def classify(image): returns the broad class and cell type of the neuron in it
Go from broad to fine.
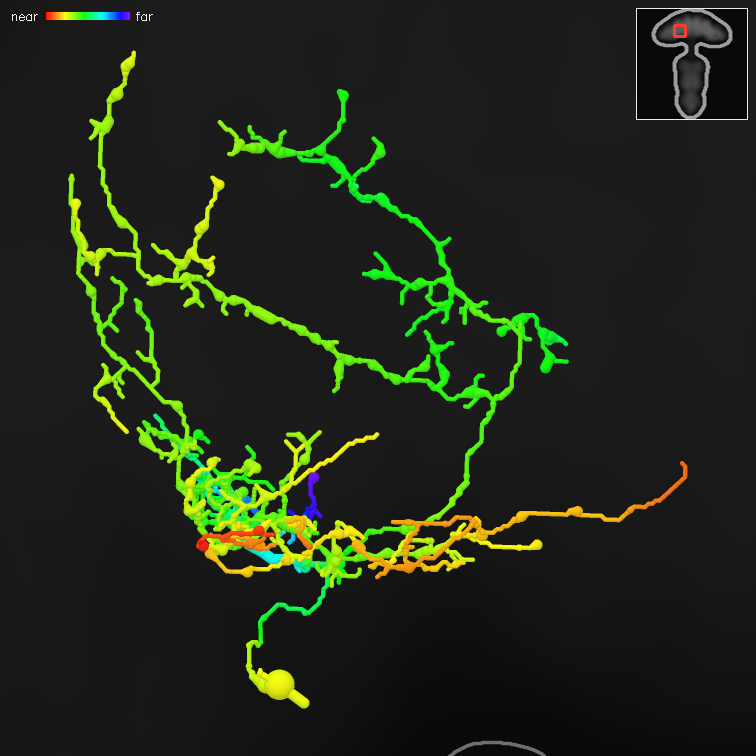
central-brain intrinsic neuron; CB3676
